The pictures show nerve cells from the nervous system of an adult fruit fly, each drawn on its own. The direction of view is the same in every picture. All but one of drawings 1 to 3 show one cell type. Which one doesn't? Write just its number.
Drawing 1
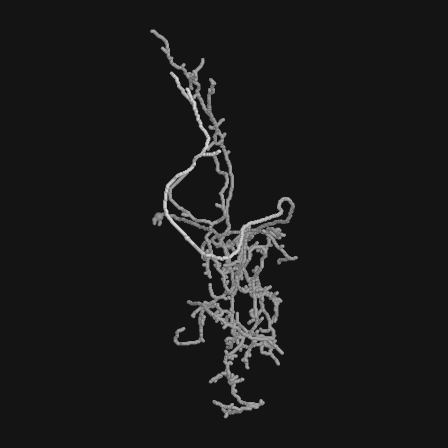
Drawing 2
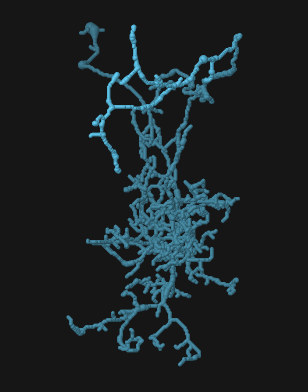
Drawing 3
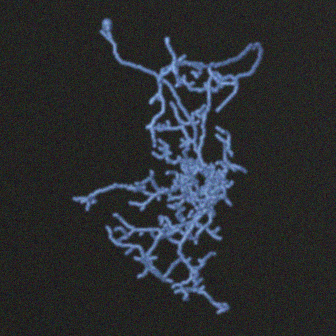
1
